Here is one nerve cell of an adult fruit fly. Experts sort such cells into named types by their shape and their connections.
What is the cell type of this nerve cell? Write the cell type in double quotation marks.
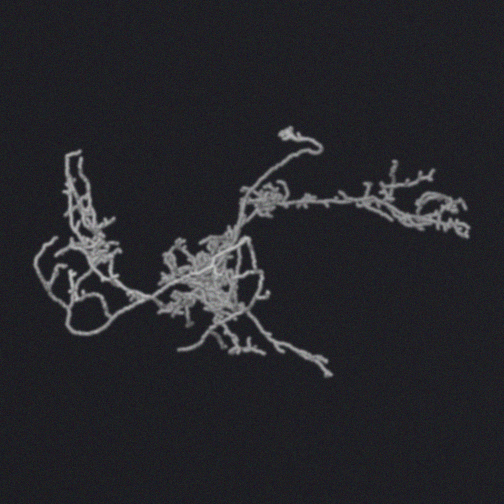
"CRE076"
